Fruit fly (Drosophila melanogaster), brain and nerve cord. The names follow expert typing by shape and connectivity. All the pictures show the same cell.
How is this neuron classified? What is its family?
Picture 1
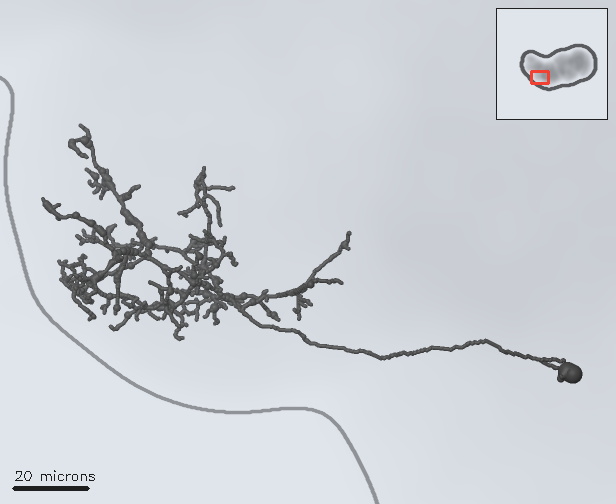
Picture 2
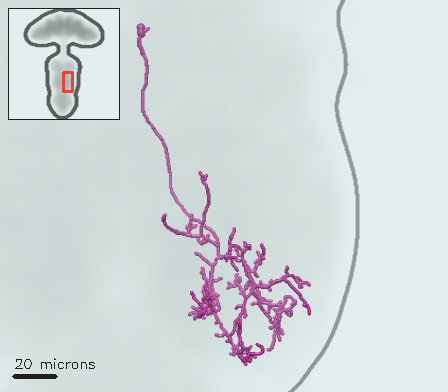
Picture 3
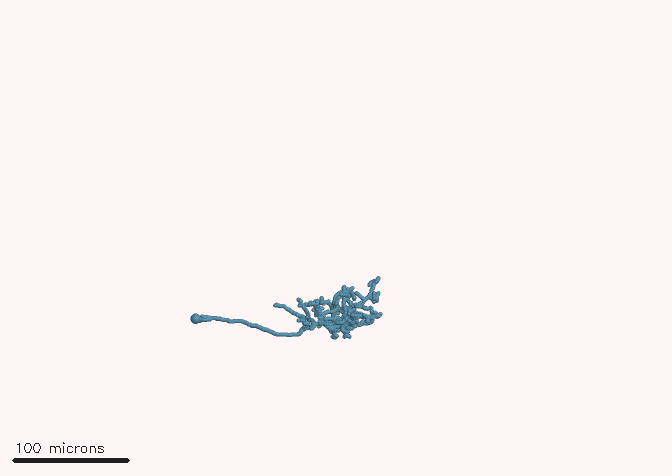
hemilineage 13B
